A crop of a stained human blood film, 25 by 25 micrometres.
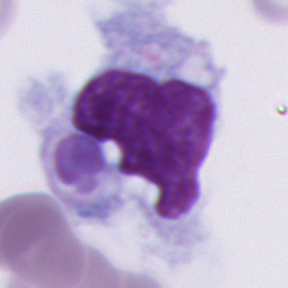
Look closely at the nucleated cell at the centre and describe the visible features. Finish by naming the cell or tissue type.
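Start with the nucleus: it is deeply indented on its lower-left side, which gives it a folded, kidney-like form. Its chromatin is dark purple, with a finely mottled texture. Around it, the cytoplasm is abundant and pale greyish-blue. To the left of the nucleus, a round, pale violet body lies in that cytoplasm. This cell is a monocyte.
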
